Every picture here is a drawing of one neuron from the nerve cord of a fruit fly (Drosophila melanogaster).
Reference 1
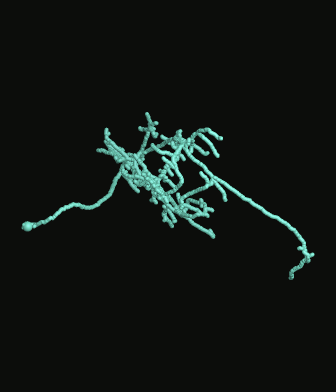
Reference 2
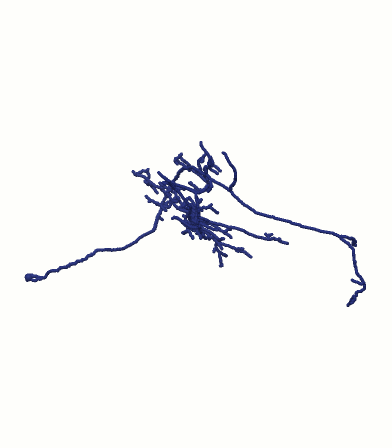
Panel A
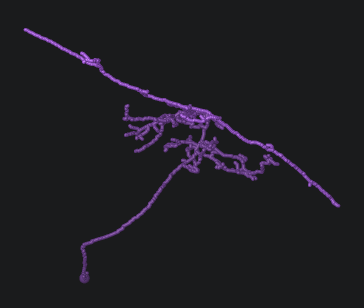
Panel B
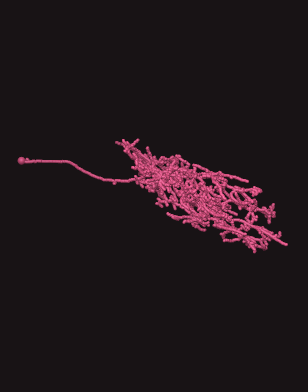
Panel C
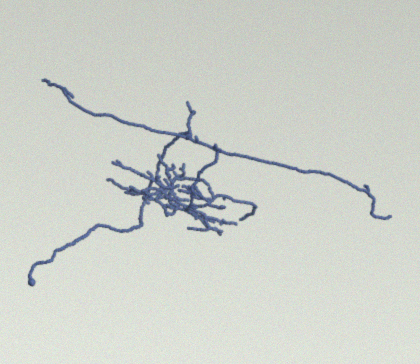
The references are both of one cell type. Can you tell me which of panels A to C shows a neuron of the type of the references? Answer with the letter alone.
C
